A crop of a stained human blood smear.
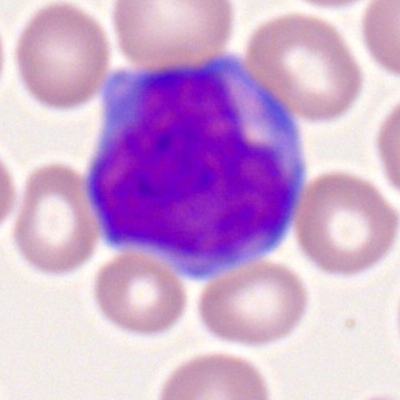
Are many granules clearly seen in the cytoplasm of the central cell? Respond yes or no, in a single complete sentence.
No, not a single granule can be seen in its cytoplasm.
